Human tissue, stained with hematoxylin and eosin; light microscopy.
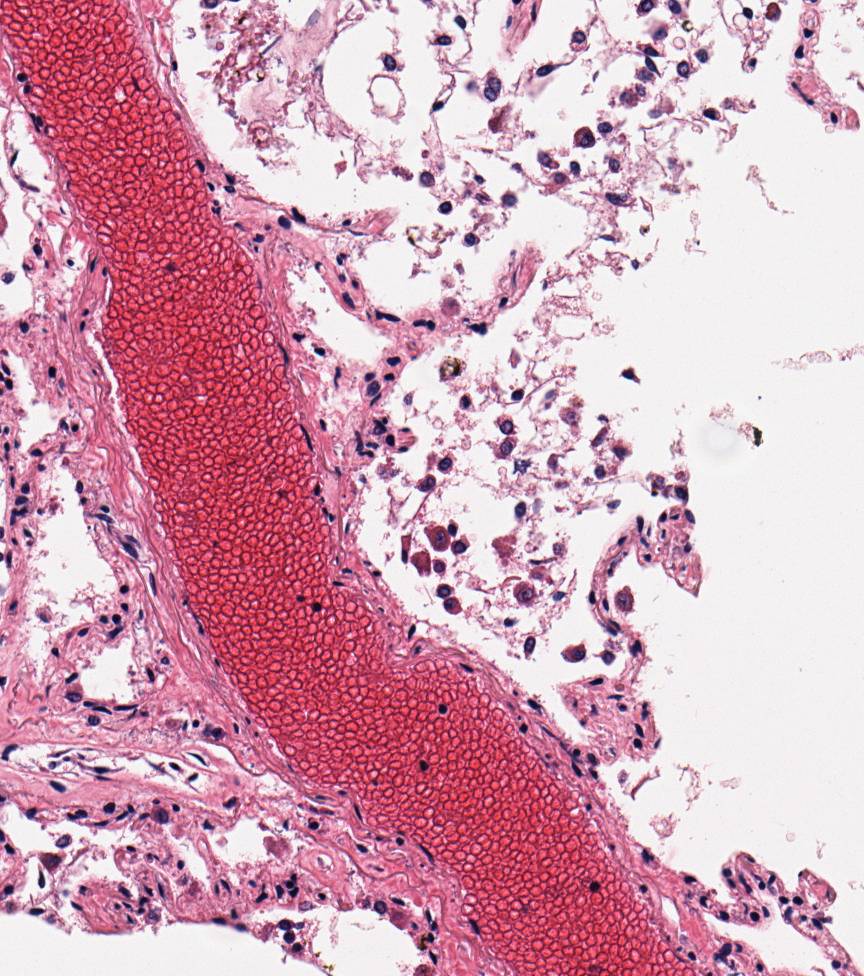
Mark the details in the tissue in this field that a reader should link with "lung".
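The tissue in this field is lung.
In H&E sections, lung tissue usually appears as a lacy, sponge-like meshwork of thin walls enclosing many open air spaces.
Here, thin pink septa carrying flattened nuclei outline wide open spaces around the vessel, in keeping with that pattern. Alongside that meshwork, a broad vessel packed with red blood cells runs diagonally from upper left to lower right. To the right of the vessel, rounded cells with ample pink cytoplasm lie free in the spaces, and a few of them hold brown granular pigment.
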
